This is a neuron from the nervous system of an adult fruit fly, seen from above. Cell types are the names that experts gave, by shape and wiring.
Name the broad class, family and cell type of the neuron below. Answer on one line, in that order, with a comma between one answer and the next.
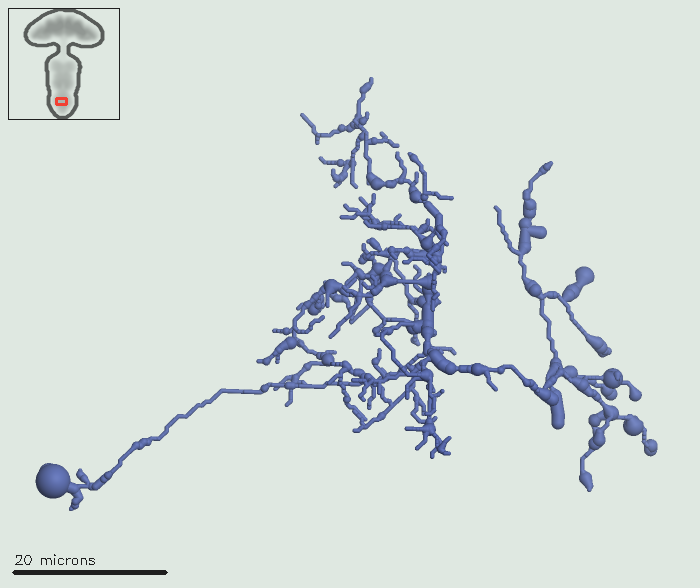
nerve-cord intrinsic neuron, hemilineage 06A, IN06A117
